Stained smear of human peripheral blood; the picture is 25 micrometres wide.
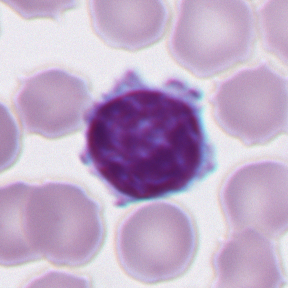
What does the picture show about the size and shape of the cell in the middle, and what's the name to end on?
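Look first at the outline: it is irregular rather than smooth, with short, ragged projections standing out from the surface, most plainly along the top edge. The cell is about 12 micrometres across. The nucleus is round in outline, about 10 micrometres across, and fills about 80% of the cell's area. Around it the cytoplasm forms only a thin rim. The chromatin is dense and dark purple, broken by small lighter patches. You are looking at a typical lymphocyte.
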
